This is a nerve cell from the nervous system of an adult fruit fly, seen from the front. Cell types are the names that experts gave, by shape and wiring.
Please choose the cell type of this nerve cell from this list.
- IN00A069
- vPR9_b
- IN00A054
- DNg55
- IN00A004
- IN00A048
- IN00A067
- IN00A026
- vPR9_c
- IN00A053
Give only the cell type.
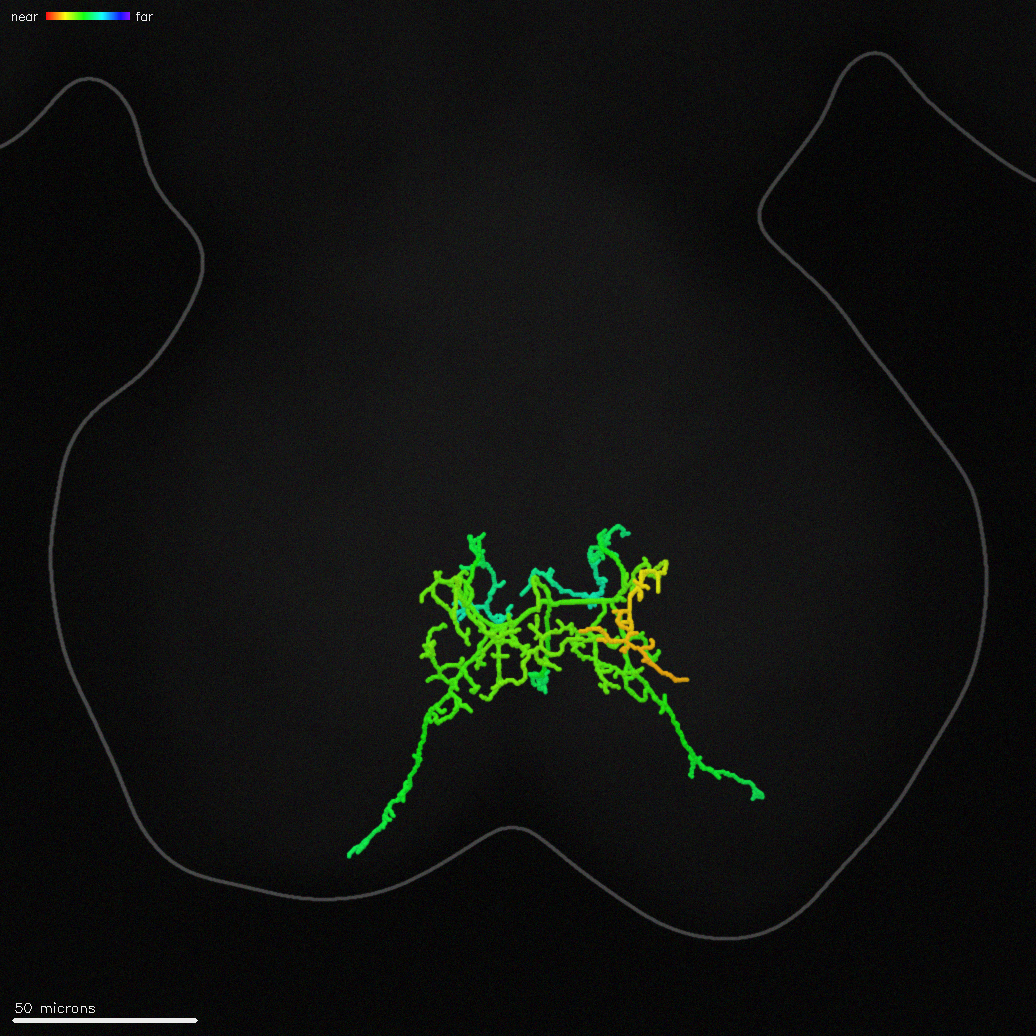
IN00A026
